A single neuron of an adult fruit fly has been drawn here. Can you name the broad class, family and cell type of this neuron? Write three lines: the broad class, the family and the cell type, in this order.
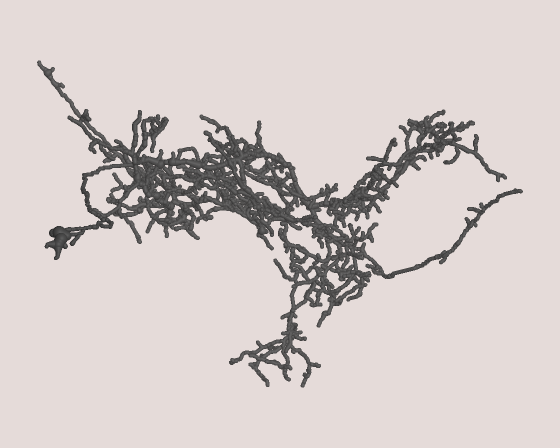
central-brain intrinsic neuron
hemilineage DM6_dorso_lateral
AVLP757m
